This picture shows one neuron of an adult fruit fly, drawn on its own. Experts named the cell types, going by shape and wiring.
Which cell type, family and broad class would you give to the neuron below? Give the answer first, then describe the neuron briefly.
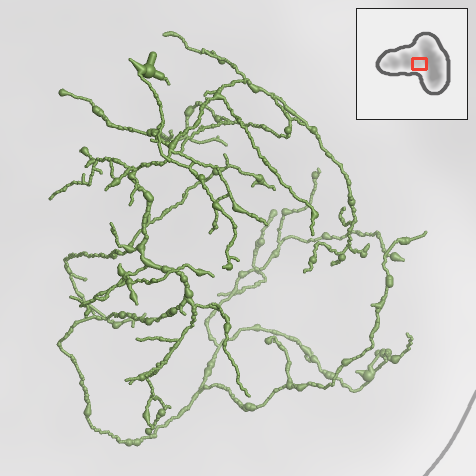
Its cell type is IN04B078. Its family is hemilineage 04B. This is a nerve-cord intrinsic neuron. Dozens of branch ends can be seen. As drawn here it is about as wide as it is tall.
